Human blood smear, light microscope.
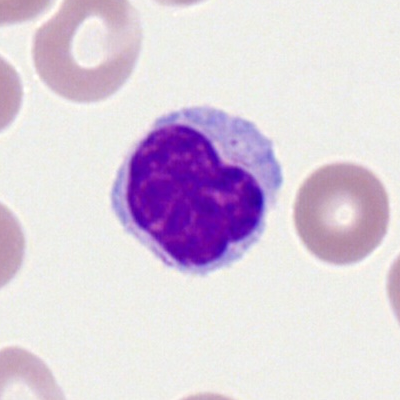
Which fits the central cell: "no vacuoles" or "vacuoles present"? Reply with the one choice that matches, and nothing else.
No vacuoles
